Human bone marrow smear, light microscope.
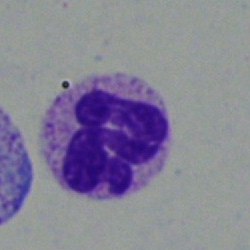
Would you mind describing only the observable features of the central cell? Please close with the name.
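Look first at the edge: the cell's outline is round and smooth. Now the nucleus: its chromatin is dense, dark purple and clumped, and you won't find any nucleoli in it. The cytoplasm shows no vacuoles at all. This cell is a segmented neutrophil.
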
